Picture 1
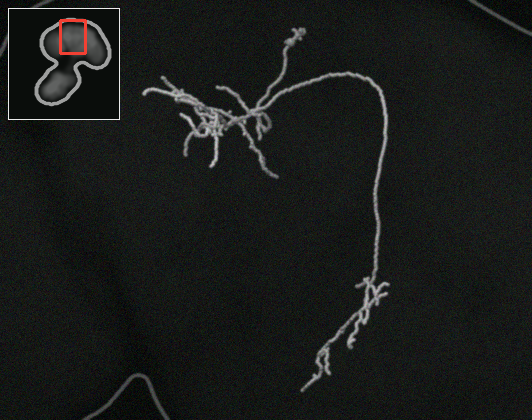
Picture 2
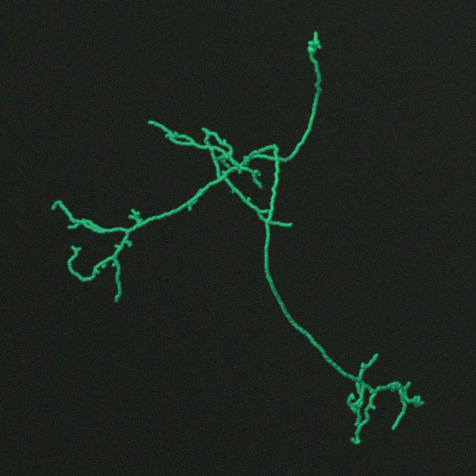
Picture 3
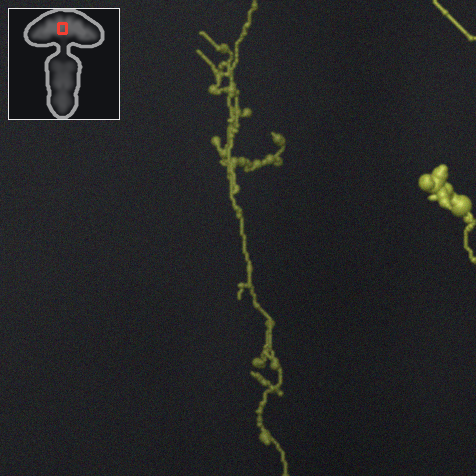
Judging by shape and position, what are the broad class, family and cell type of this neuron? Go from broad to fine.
central-brain intrinsic neuron; hemilineage SMPpm1; CL210_a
